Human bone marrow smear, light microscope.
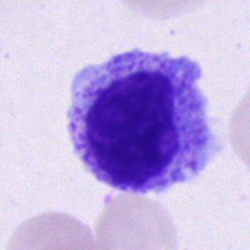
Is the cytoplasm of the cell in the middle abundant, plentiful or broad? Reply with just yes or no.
No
